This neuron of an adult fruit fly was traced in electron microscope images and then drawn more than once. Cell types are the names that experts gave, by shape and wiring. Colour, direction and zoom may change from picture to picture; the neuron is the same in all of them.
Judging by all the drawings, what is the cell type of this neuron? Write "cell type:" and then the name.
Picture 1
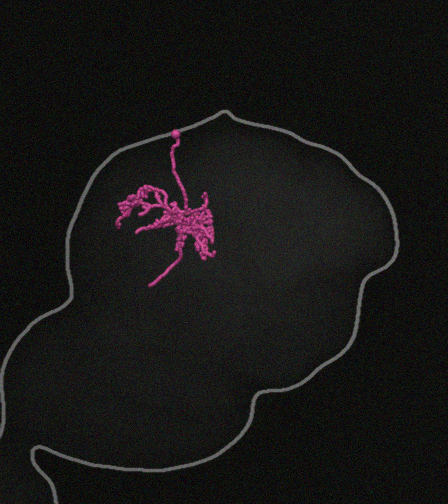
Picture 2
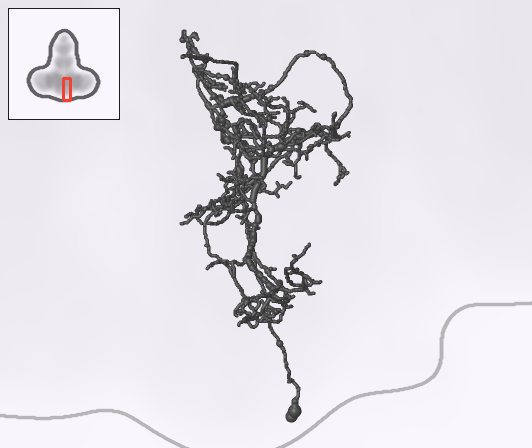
cell type: VES094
